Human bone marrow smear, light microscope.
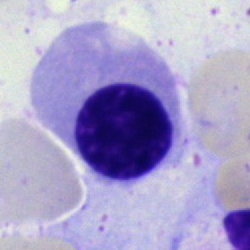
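Erythroblast at centre. Position first: the nucleus lies in the lower part of the cell, with most of the cytoplasm above it. Chromatin next: dense, dark purple, coarsely clumped. Nucleoli: none visible. Cytoplasm last: abundant, pale lavender-grey.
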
